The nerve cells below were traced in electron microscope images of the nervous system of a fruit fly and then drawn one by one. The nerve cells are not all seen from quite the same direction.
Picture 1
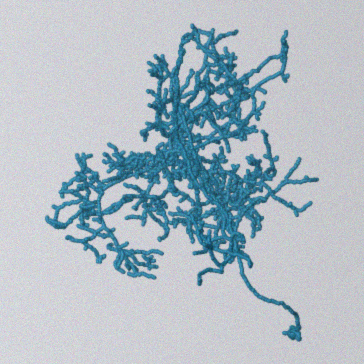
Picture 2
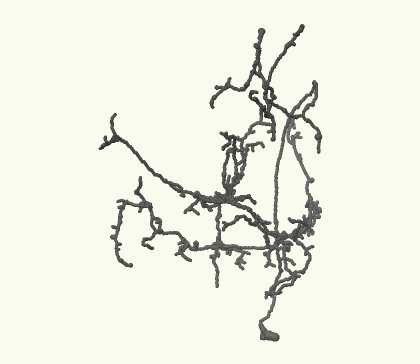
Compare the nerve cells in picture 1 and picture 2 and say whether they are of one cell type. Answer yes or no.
yes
